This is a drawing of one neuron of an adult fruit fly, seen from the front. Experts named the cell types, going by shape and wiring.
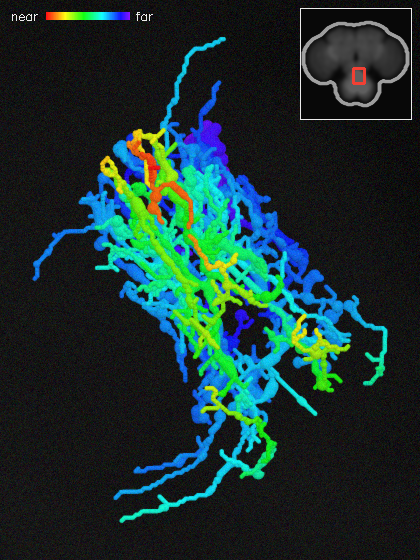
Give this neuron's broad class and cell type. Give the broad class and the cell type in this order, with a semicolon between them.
nerve-cord intrinsic neuron; INXXX158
